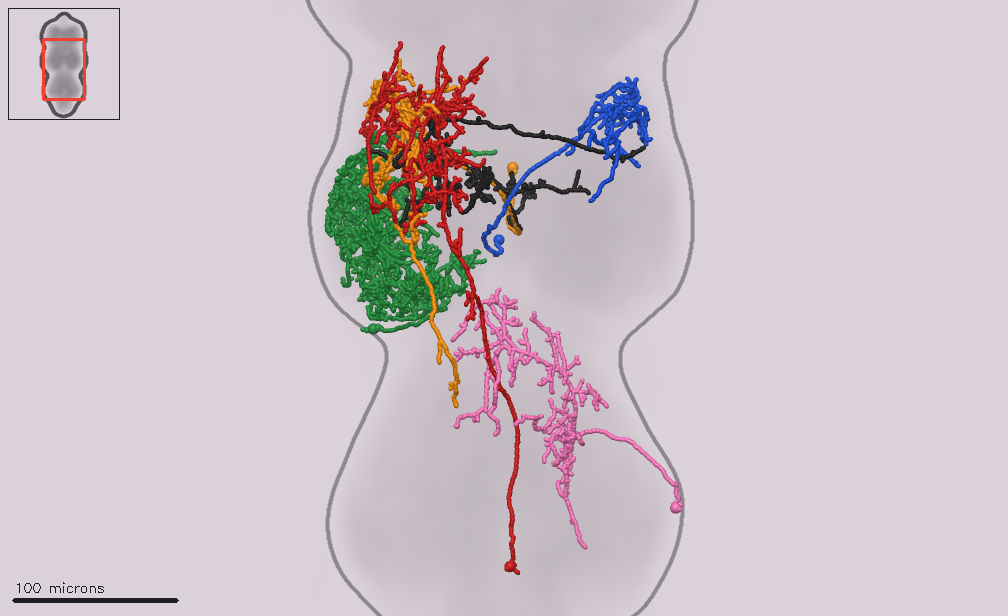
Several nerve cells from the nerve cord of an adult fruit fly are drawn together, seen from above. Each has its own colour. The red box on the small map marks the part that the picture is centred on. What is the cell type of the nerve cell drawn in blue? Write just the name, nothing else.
IN06B079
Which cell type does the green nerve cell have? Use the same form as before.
IN21A004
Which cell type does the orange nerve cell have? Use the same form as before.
IN06B074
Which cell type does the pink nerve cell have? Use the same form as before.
IN09A055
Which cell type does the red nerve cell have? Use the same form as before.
IN06B066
